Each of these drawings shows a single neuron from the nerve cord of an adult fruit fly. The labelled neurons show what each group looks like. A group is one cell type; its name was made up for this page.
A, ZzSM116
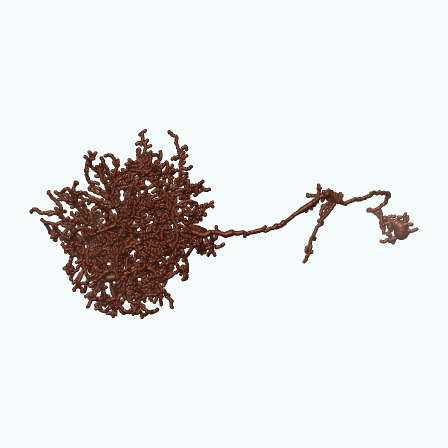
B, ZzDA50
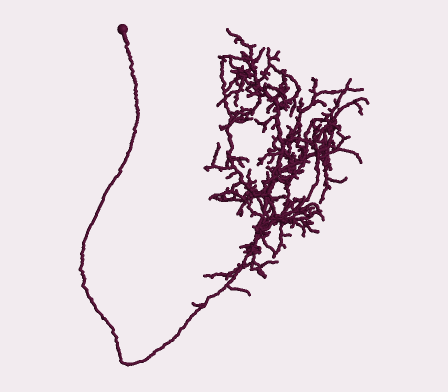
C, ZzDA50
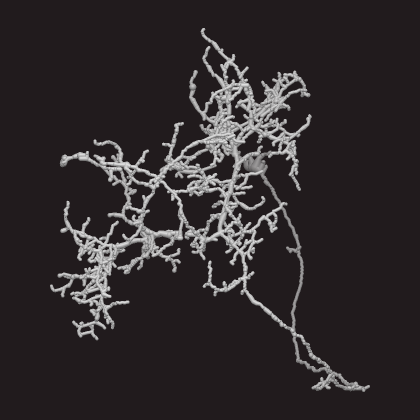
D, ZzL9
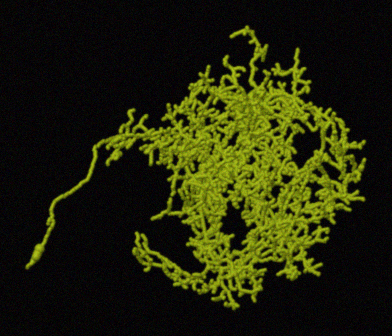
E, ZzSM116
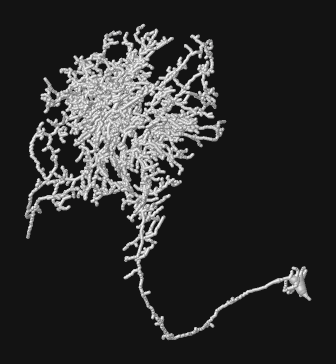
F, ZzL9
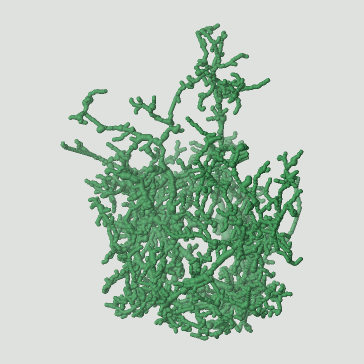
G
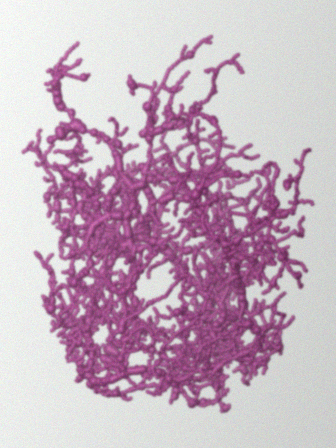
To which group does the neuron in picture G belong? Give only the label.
ZzL9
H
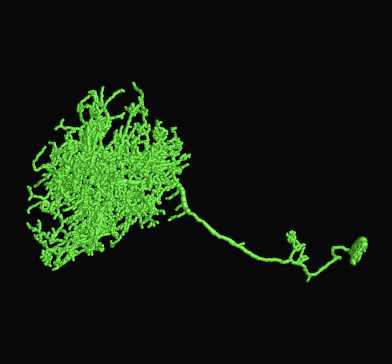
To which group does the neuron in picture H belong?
ZzSM116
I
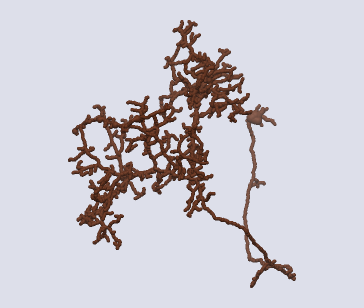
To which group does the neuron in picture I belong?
ZzDA50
